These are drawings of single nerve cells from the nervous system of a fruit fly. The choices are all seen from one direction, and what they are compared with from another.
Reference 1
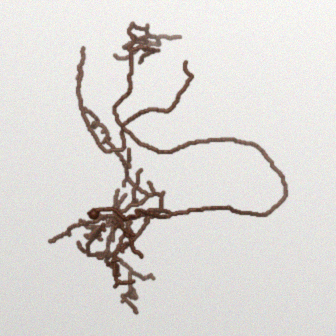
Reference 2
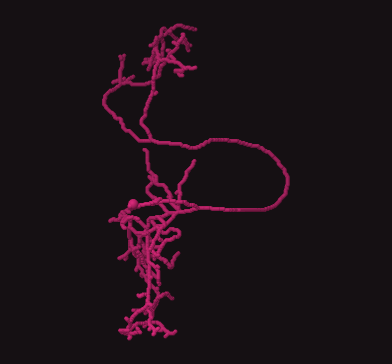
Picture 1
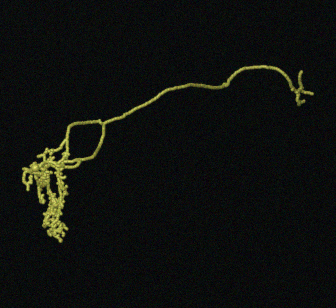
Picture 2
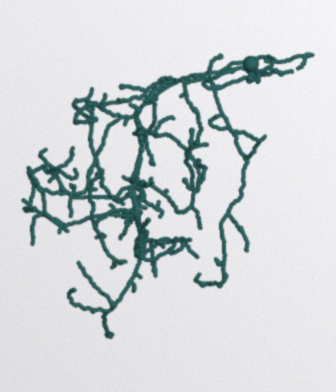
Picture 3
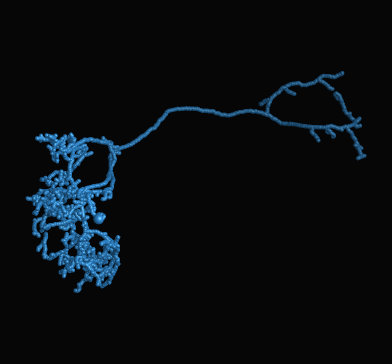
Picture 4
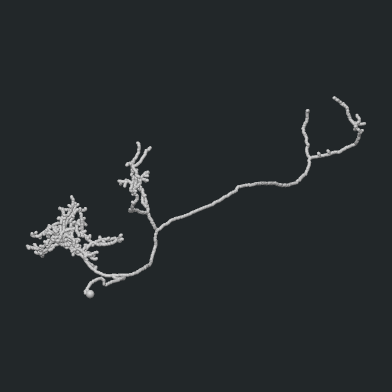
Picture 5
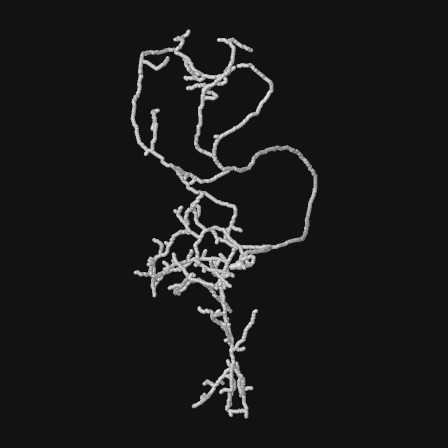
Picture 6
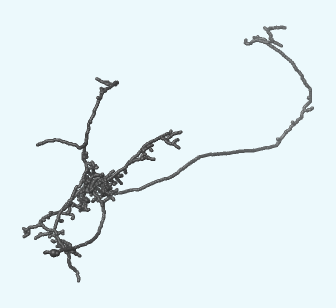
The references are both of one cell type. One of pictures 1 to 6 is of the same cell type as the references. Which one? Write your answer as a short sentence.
Picture 5 shows a nerve cell of the same cell type.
